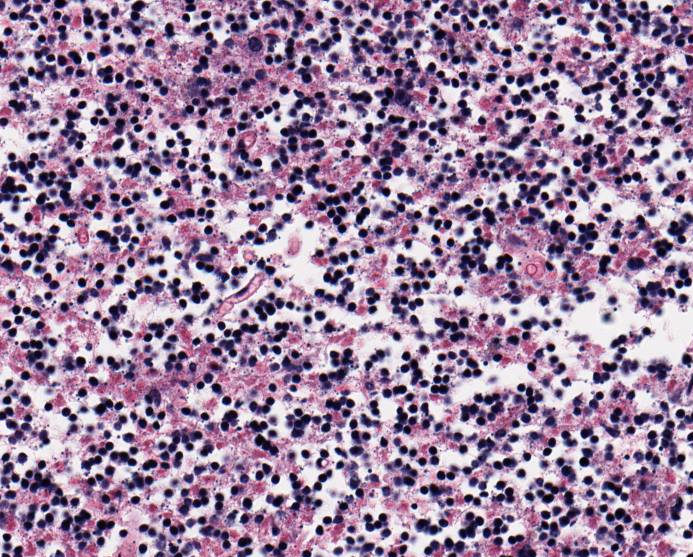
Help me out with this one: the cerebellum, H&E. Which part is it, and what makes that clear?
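That's the granular layer. Small, round, uniform dark nuclei with little or no cytoplasm pack the whole field densely and evenly, without layering.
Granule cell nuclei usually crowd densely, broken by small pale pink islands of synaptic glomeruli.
Irregular pale pink granular patches lie between the nuclei here.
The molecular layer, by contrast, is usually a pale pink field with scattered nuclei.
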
